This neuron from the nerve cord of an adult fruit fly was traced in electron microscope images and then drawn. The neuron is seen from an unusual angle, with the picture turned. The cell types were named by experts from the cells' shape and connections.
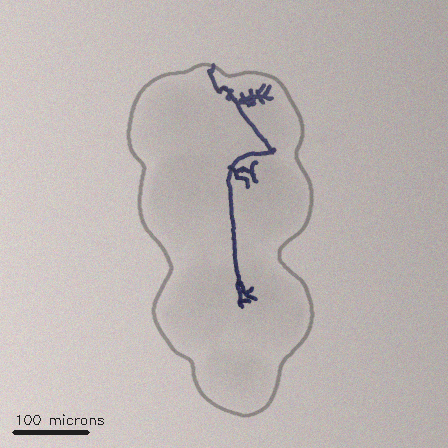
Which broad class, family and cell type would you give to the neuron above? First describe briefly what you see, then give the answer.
No cell body is drawn. From top to bottom in the picture it spans about 350 microns. This is a descending neuron. Its family is DNde. Its cell type is DNde007.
